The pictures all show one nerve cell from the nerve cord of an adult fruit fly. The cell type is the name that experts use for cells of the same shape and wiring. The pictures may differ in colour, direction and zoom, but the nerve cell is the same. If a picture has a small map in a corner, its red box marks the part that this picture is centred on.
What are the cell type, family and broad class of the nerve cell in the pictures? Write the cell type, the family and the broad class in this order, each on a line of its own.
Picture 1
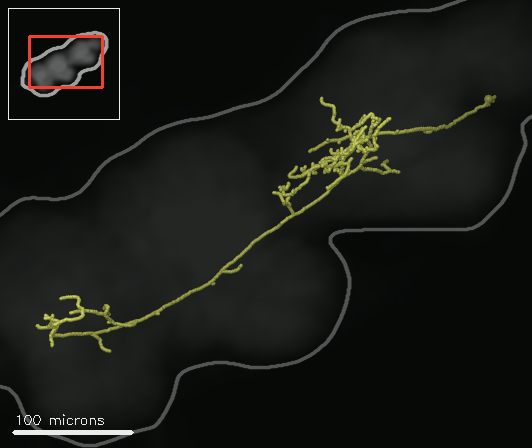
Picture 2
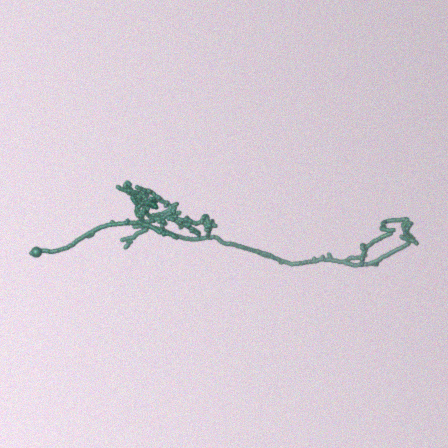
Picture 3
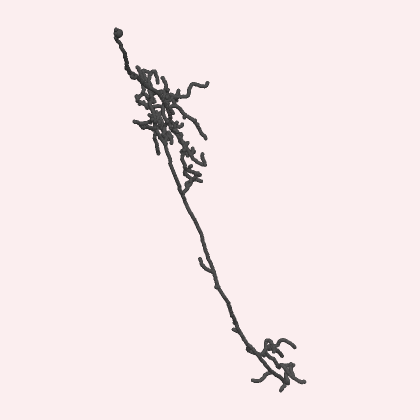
IN05B070
hemilineage 05B
nerve-cord intrinsic neuron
